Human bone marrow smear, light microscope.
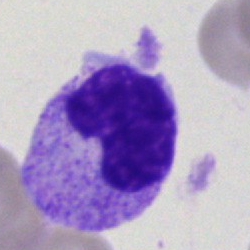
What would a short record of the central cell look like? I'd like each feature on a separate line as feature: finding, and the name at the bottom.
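Outline: rounded to oval, smooth lower border
Nucleus: indented on lower-left side, bean-like
Position: off-centre toward upper right
Chromatin: dark purple, dense, only small lighter patches
Identity: band neutrophil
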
